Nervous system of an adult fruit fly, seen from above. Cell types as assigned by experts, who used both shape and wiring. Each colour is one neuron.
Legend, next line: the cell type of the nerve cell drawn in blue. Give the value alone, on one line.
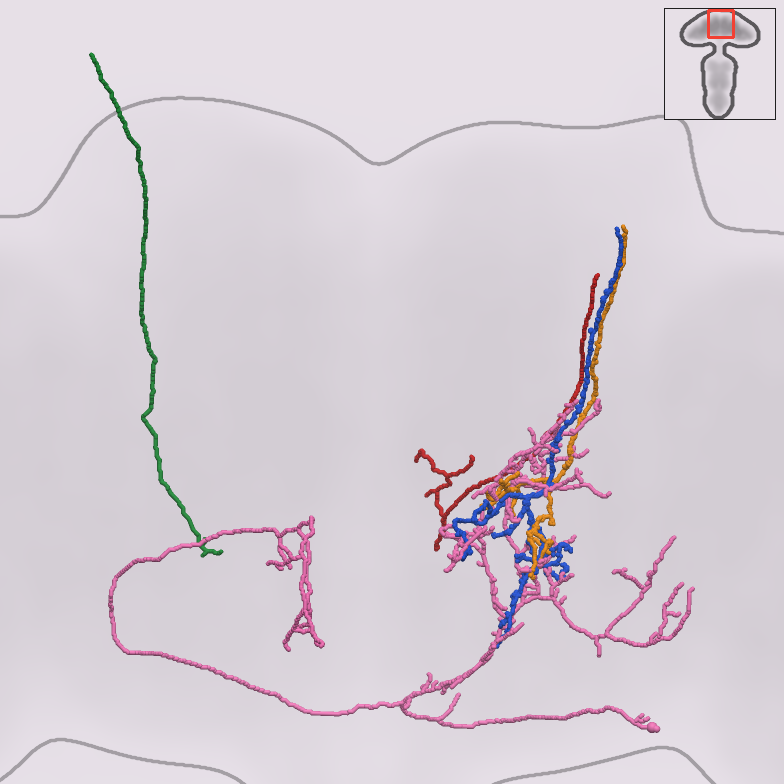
JO-EV3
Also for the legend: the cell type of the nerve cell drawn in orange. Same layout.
JO-FD2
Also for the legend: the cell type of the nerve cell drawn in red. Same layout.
JO-FV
